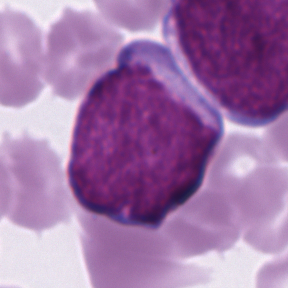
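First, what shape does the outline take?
Angular, I'd say: several fairly straight edges meet at corners.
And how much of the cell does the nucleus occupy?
Nearly the whole of it, with chromatin that looks finely granular and evenly spread.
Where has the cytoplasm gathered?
It's broadest at the top, forming a pale blue cap.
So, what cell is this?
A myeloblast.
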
